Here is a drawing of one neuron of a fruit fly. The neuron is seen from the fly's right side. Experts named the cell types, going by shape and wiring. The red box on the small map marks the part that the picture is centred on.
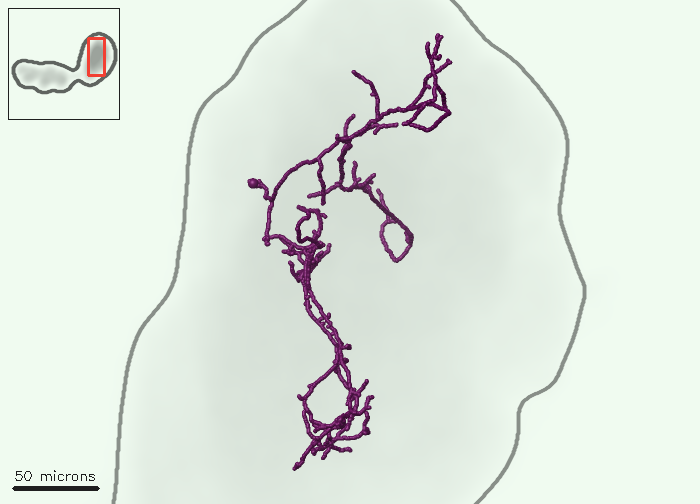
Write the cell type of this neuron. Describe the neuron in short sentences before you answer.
By the scale bar it is about 250 microns tall in this view. In this view it is taller than it is wide. This is a central-brain intrinsic neuron. Its cell type is CB1072.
